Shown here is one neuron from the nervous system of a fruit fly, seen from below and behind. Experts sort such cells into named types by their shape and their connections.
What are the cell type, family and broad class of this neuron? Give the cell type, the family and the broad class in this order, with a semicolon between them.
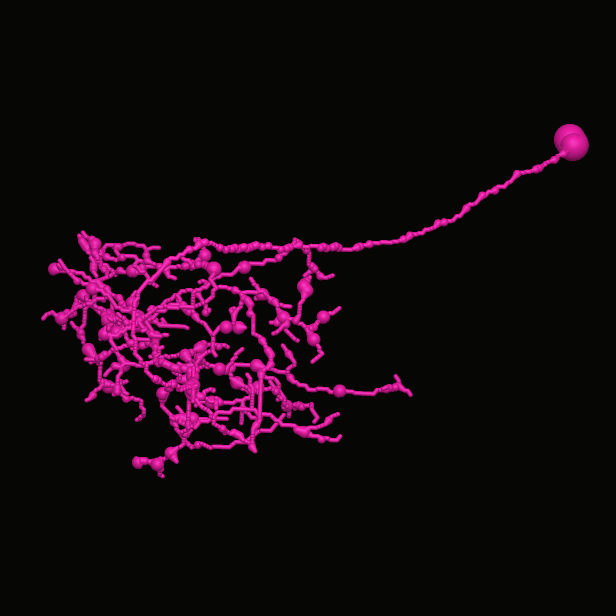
LHPV2a1_a; hemilineage VPNp&v1_posterior; central-brain intrinsic neuron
